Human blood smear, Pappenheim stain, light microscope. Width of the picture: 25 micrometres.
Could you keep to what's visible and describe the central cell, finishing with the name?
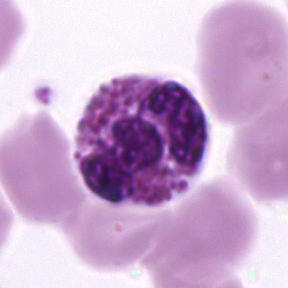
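The cell's about 12 micrometres across, and its nucleus splits into three separate lobes, the biggest one lying along the right side. Coarse granules crowd the upper left and the lower part of the cell, and they're purple-violet rather than orange-red. It's an eosinophil.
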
